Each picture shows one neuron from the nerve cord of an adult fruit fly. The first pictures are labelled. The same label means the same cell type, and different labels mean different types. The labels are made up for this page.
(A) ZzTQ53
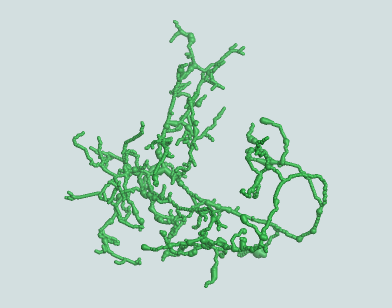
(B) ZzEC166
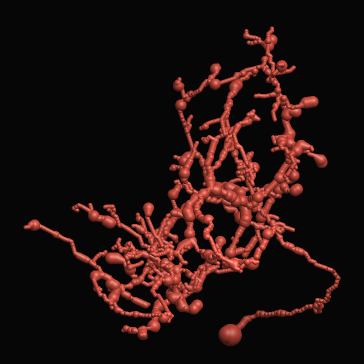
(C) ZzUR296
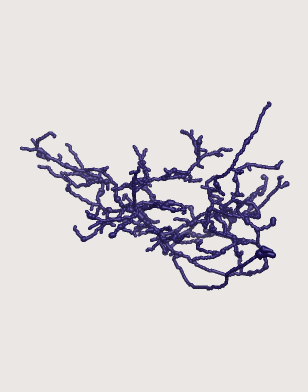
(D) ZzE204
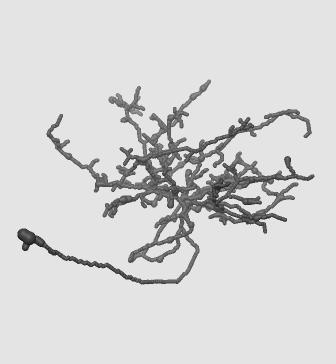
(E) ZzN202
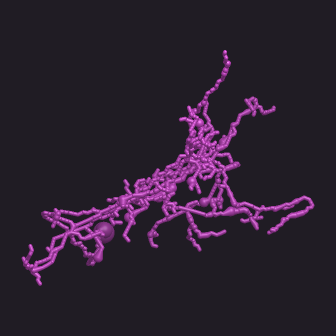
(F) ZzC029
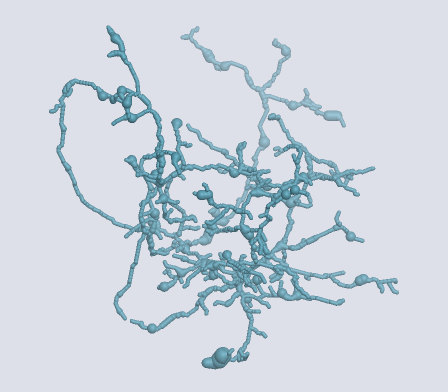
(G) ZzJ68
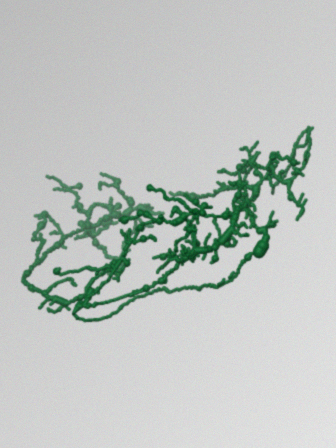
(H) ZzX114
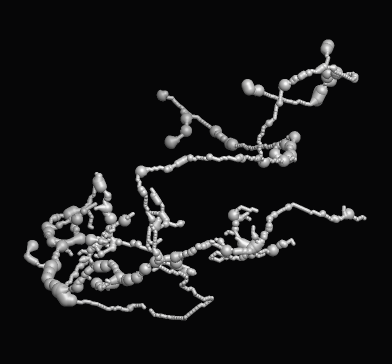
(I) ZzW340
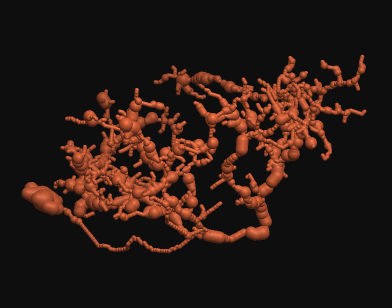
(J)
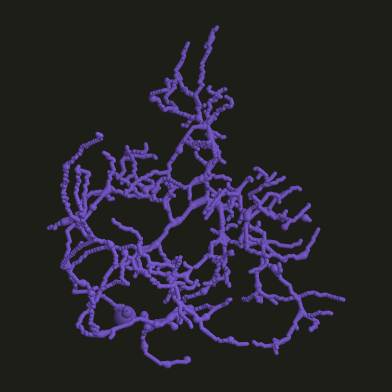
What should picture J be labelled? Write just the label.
ZzTQ53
